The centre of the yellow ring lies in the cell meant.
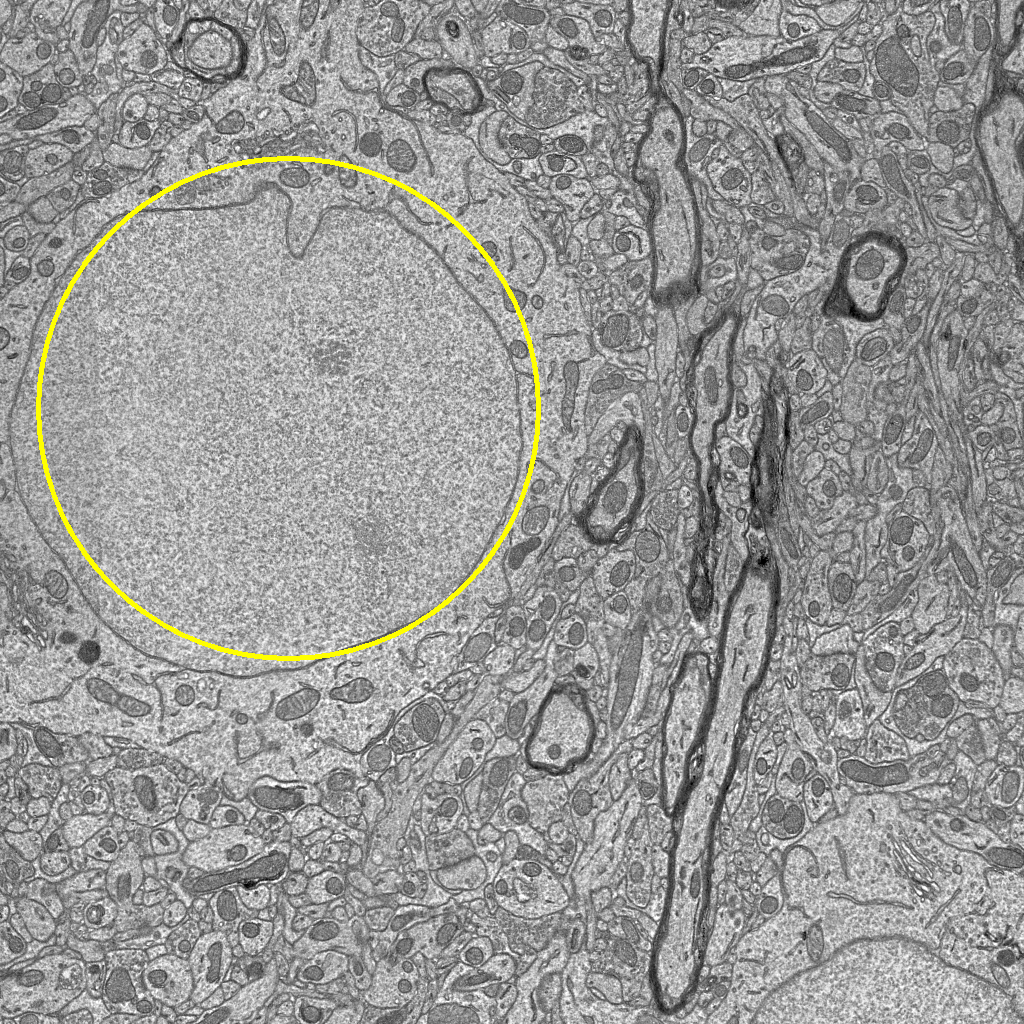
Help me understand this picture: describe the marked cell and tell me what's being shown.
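The large, round nucleus shows whole, nearly filling the ring. Its envelope is smooth but for one deep, narrow fold at the top. Pale, finely dispersed chromatin forms no dense clumps along the envelope. This is an excitatory neuron.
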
